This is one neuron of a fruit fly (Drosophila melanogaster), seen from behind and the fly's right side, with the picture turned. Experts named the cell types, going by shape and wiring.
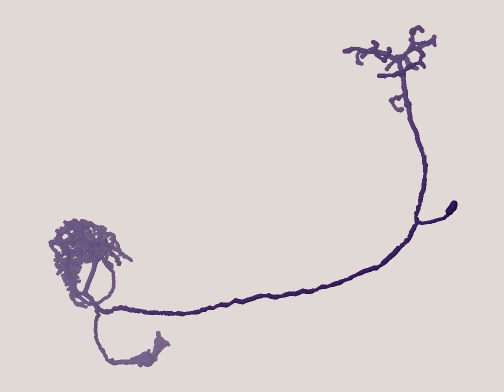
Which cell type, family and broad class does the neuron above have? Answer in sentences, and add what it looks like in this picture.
The cell type is VA1v_adPN. Its family is hemilineage ALad1. Its broad class is central-brain intrinsic neuron. Dozens of branch ends can be seen. As drawn here it is about as wide as it is tall.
